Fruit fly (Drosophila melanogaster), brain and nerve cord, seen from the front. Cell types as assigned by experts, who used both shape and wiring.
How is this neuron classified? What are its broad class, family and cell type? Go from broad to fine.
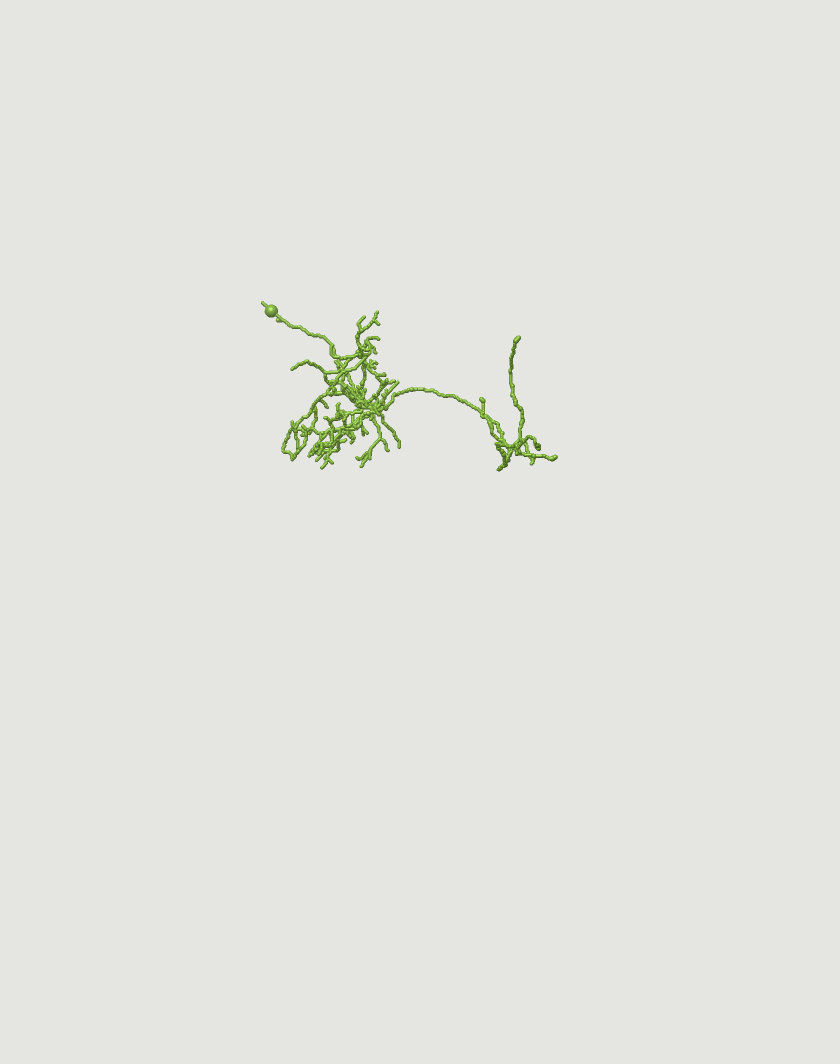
nerve-cord intrinsic neuron; hemilineage 07B; IN07B092_a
